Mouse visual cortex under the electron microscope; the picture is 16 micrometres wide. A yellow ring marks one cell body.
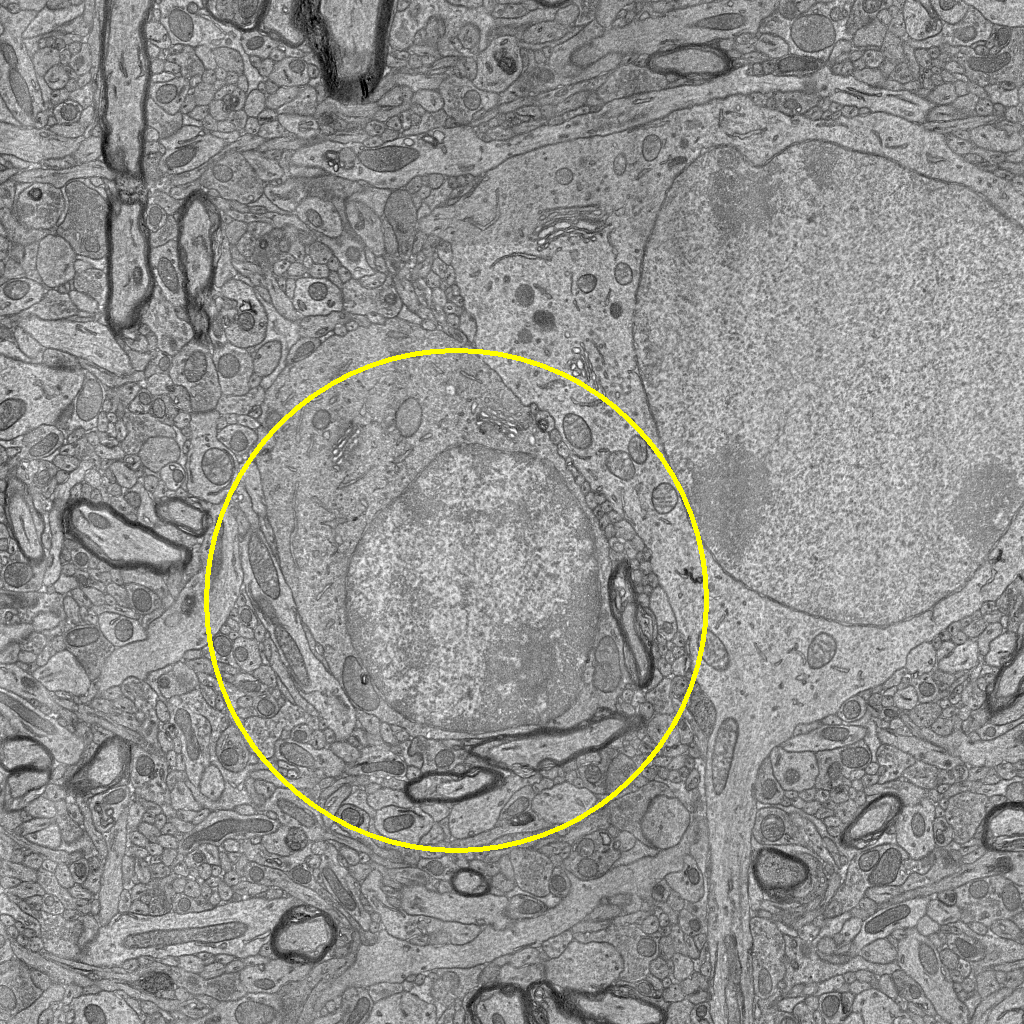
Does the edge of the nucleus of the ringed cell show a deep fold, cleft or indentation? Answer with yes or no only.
No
